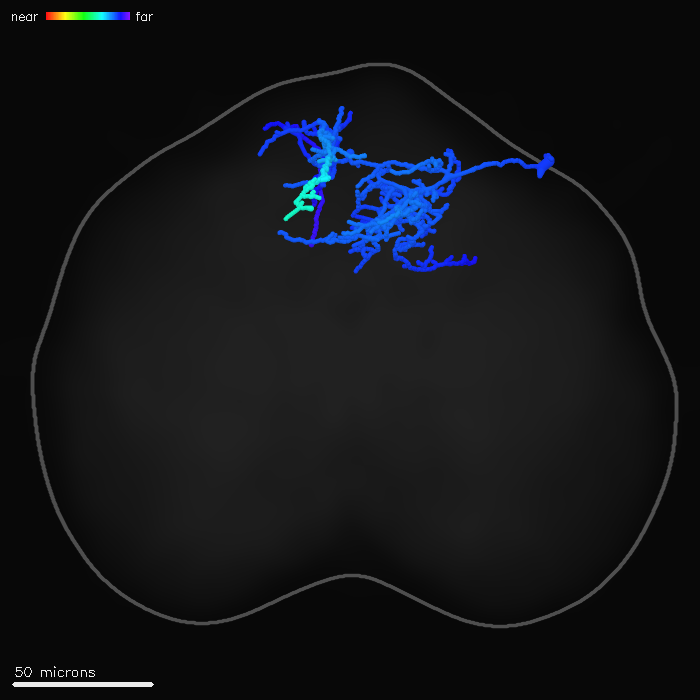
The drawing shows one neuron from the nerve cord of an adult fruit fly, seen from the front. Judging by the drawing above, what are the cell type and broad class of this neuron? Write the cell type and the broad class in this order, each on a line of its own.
INXXX428
nerve-cord intrinsic neuron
